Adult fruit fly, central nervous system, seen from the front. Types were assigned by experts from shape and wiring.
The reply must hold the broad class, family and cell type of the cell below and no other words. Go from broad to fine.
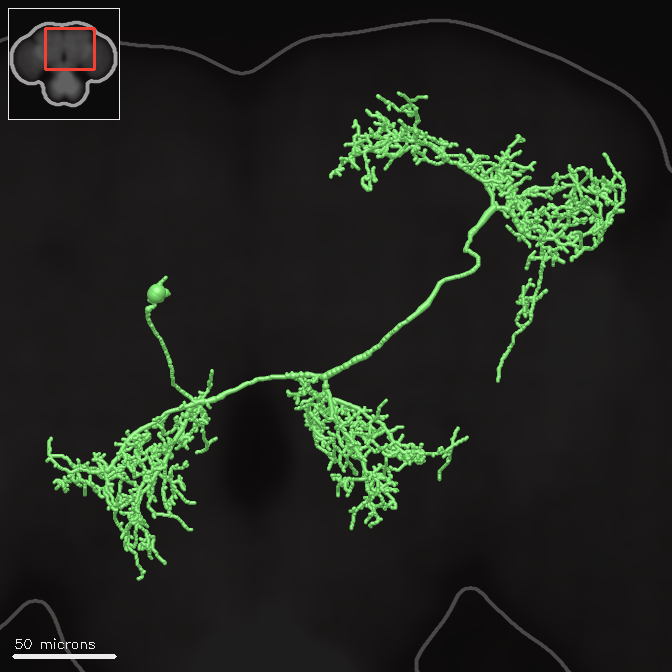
central-brain intrinsic neuron; hemilineage CREa1_ventral; mALB1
